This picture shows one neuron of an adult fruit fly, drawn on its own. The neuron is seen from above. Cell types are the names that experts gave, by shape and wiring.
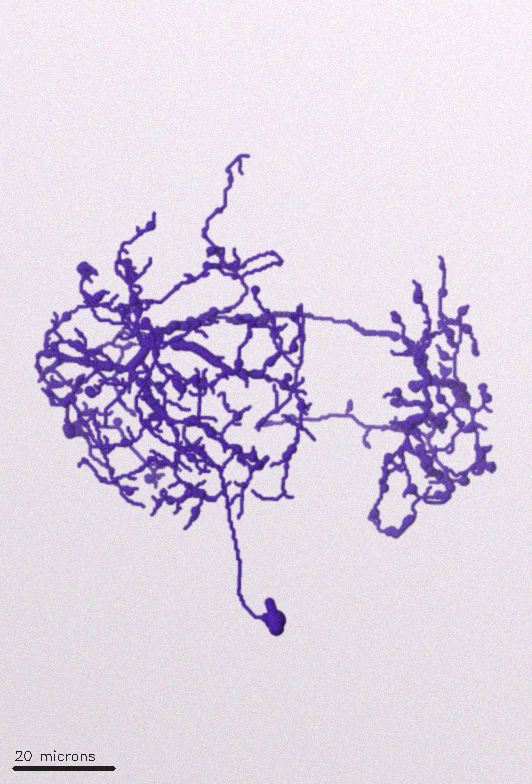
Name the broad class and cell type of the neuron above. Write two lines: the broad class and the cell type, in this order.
nerve-cord intrinsic neuron
INXXX299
